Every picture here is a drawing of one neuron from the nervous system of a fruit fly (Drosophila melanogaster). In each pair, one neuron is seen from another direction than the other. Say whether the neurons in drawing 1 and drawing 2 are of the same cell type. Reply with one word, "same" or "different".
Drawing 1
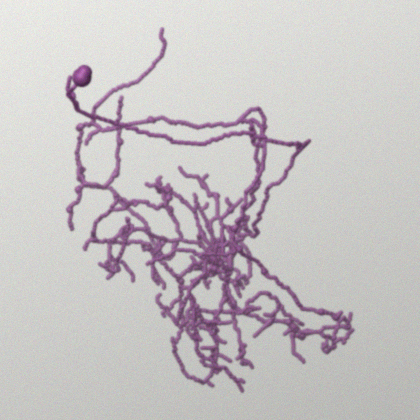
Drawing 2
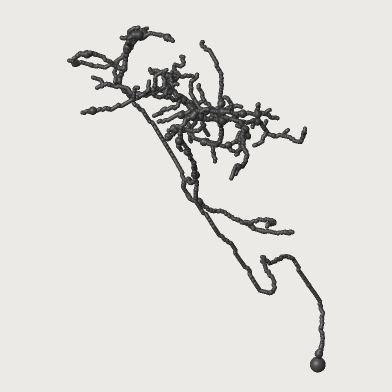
different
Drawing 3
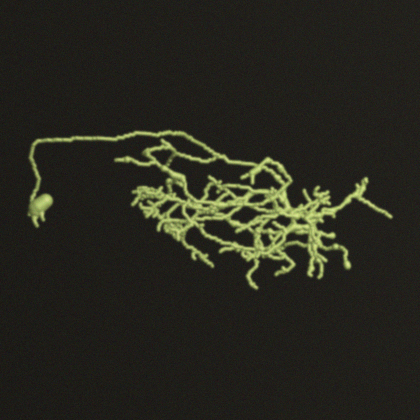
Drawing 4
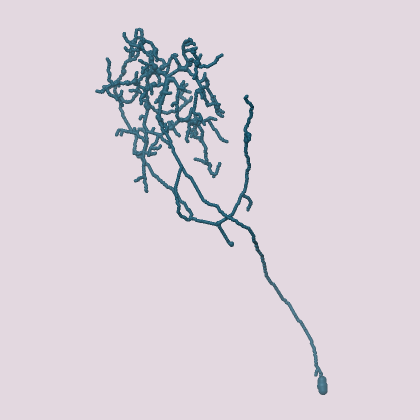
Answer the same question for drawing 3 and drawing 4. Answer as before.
different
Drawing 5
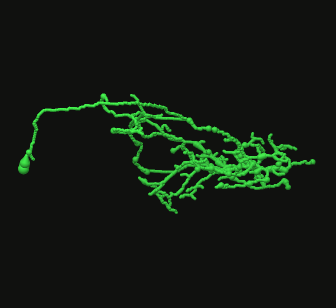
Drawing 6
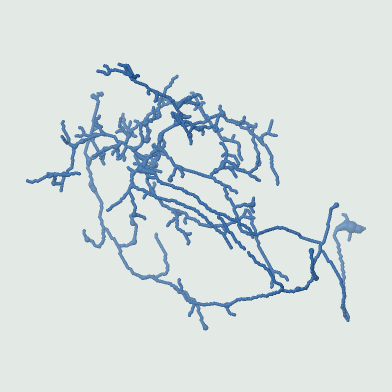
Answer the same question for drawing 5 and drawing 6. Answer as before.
same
